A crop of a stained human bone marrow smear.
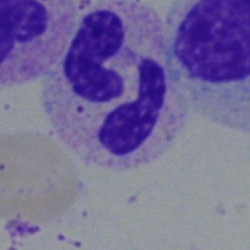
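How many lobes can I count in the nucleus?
Two large ones, one toward the upper left, the other toward the lower right.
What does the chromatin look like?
Dense and dark purple, I'd say.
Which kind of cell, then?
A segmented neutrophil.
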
